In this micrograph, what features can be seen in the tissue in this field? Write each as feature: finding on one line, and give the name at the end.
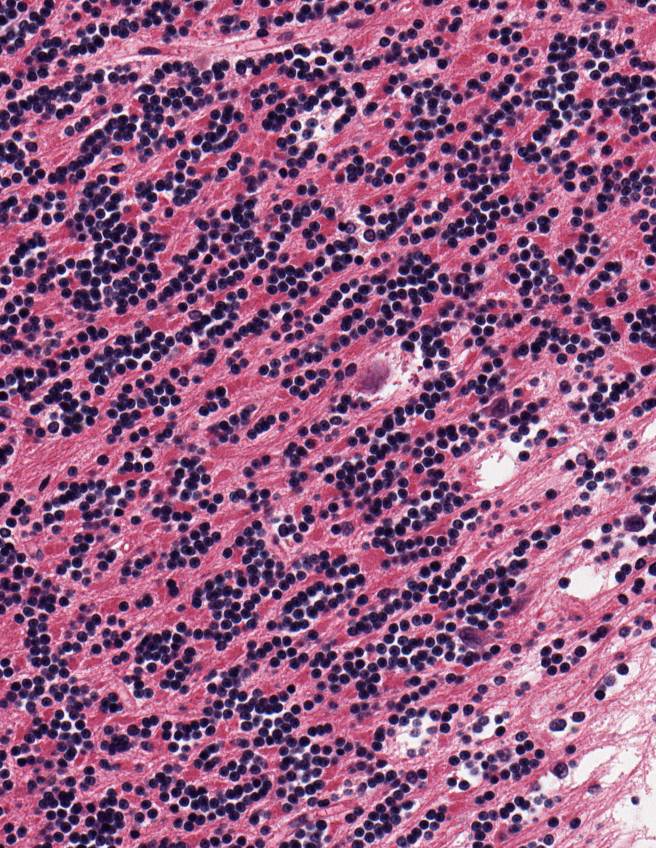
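Distribution: small dark nuclei densely packed across nearly the whole field
Arrangement: irregular clusters and cords separated by pink material
Nuclei: small, round, uniform, dark; scant visible cytoplasm
Strands: pink, fibrillary, in roughly parallel oblique bands between nuclear rows
Lower right: sparser nuclei, looser and paler strands
Name: cerebellum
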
